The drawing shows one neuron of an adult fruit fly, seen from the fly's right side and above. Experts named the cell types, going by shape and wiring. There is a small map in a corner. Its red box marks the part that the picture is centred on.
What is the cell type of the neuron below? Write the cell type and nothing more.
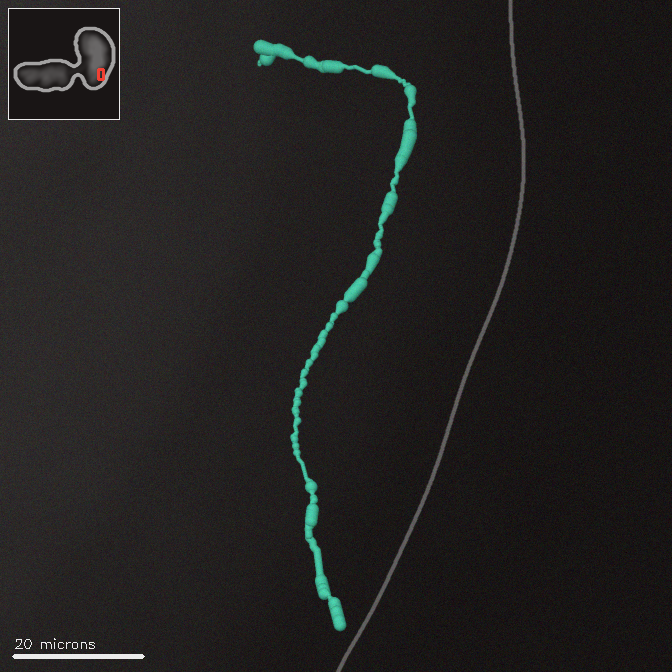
R7p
